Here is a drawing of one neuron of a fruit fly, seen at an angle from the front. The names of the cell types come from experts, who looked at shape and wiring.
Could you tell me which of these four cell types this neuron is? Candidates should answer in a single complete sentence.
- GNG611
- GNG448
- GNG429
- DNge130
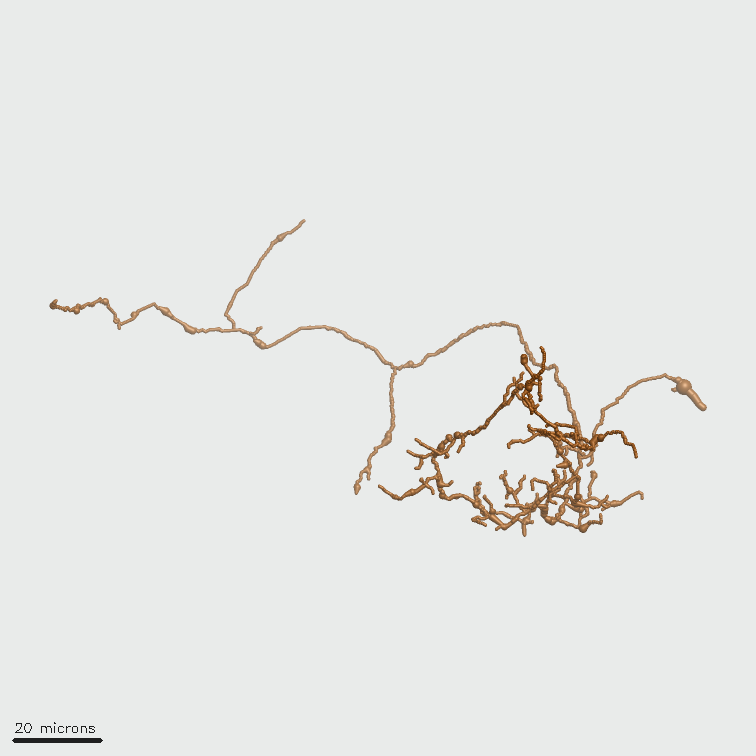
The neuron is categorized under cell type GNG448.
